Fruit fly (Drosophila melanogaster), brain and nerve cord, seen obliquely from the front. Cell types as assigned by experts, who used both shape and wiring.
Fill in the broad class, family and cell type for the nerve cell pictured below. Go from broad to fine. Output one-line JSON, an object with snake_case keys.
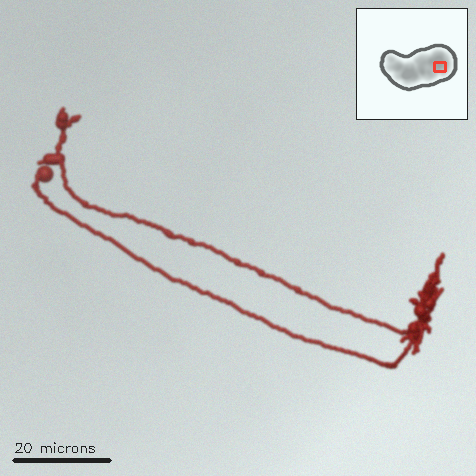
{"broad_class": "optic-lobe intrinsic neuron", "family": "T", "cell_type": "T4b"}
